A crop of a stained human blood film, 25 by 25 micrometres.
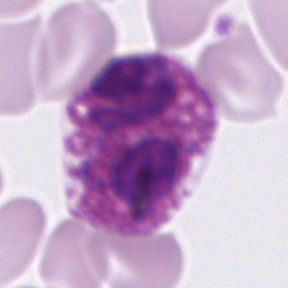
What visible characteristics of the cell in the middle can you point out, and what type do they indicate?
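Rounded in outline, the cell is slightly taller than it is wide. Its nucleus is divided into two lobes, one lying above the other. Neither lobe shows a visible nucleolus. Coarse pinkish-red granules pack the cytoplasm. This cell is an eosinophil.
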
